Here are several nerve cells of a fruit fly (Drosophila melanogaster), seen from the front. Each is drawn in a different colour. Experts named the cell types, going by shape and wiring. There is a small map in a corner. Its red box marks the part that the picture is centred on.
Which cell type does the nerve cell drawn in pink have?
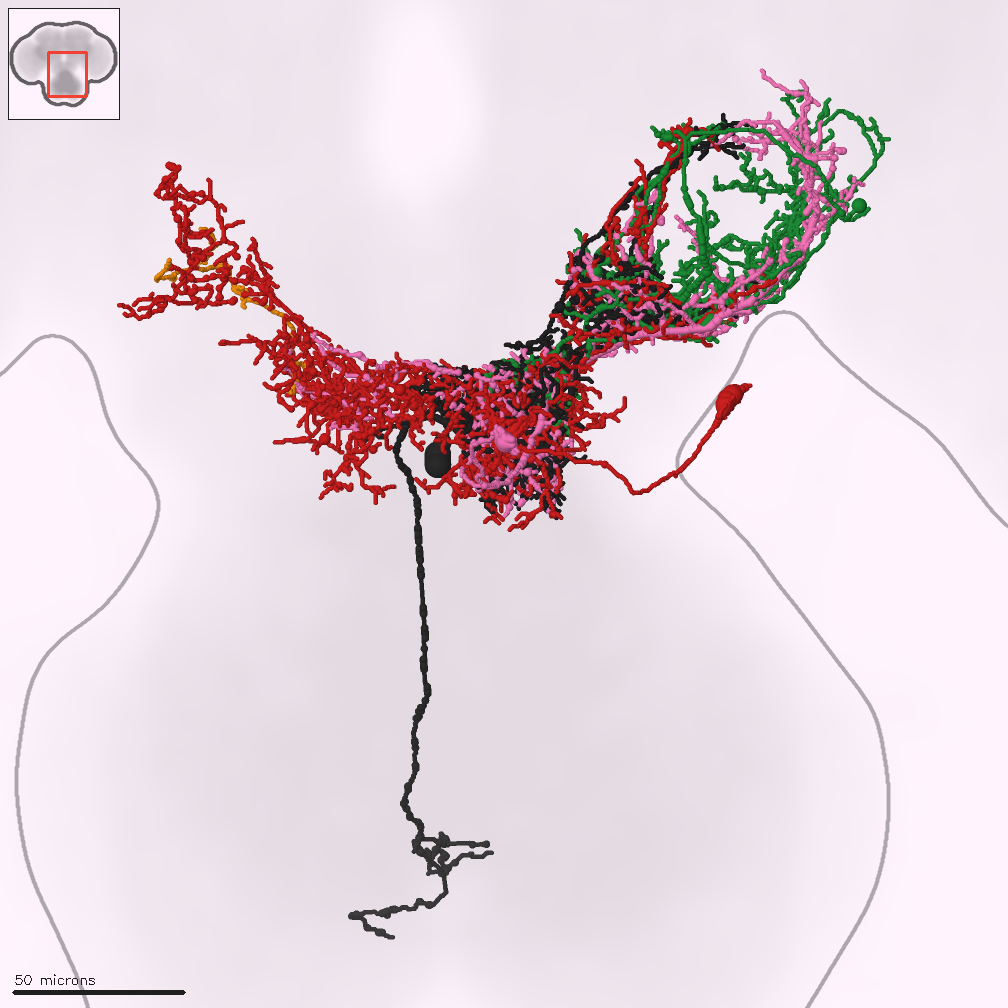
GNG301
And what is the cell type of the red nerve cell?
GNG516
